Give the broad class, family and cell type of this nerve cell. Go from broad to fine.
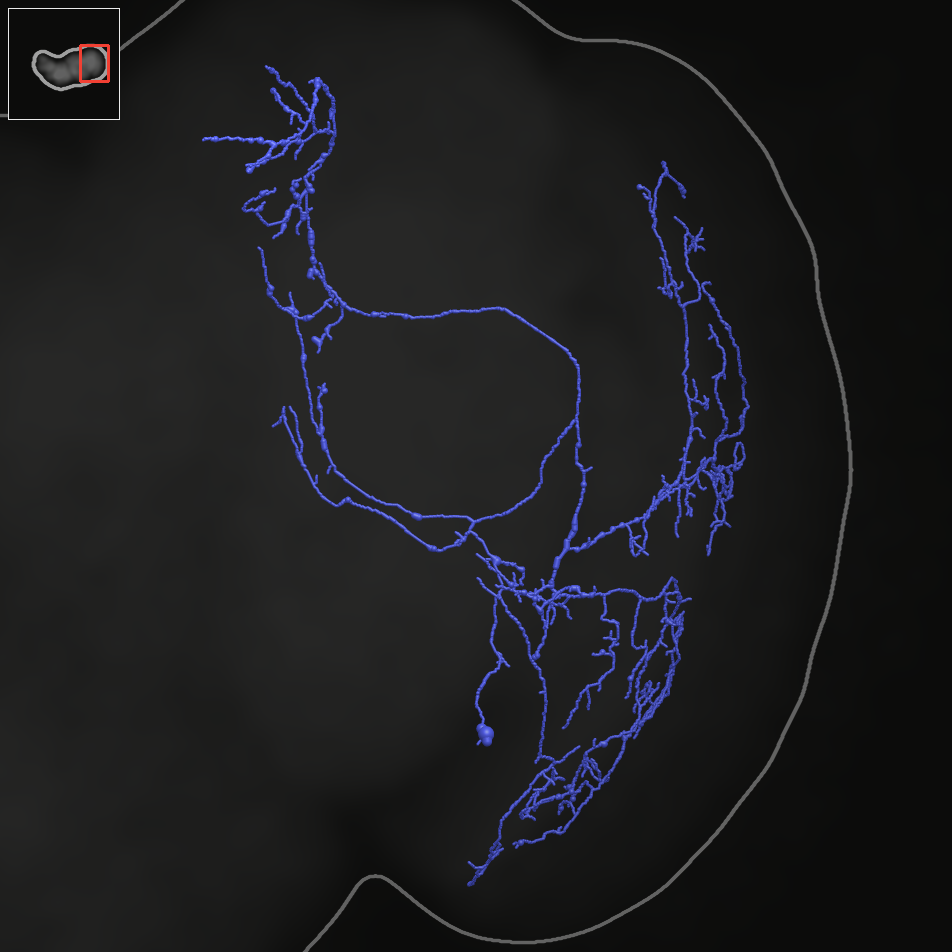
visual projection neuron; MeVP; MeVP63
